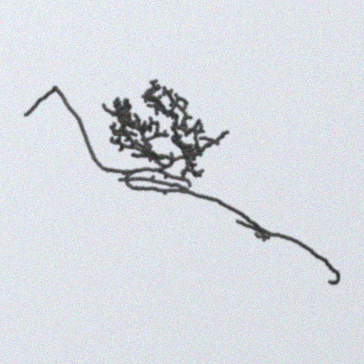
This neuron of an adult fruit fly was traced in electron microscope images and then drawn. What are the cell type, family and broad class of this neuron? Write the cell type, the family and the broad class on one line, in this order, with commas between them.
IN23B080, hemilineage 23B, nerve-cord intrinsic neuron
